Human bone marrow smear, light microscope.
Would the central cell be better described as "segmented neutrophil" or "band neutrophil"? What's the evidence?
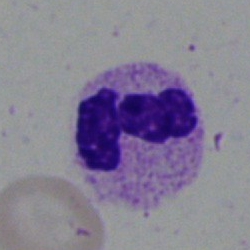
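Segmented neutrophil, not band neutrophil. Nucleus split into separate lobes joined by narrow links.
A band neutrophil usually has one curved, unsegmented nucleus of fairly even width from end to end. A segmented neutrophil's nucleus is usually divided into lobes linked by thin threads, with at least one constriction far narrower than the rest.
Also present: dense, clumped, dark purple chromatin; abundant pale pinkish-lilac cytoplasm filled with fine lilac-purple granules.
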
